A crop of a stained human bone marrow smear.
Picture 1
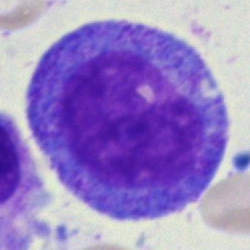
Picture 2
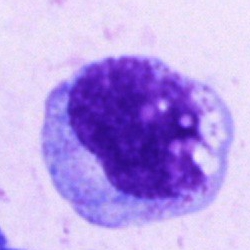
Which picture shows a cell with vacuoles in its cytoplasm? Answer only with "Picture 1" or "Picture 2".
Picture 2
